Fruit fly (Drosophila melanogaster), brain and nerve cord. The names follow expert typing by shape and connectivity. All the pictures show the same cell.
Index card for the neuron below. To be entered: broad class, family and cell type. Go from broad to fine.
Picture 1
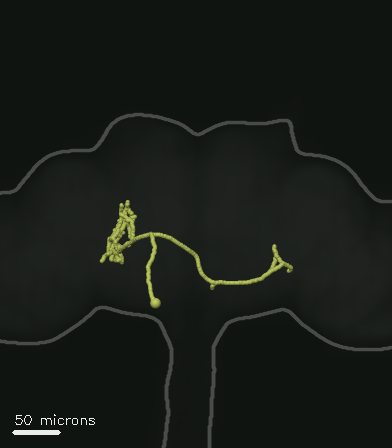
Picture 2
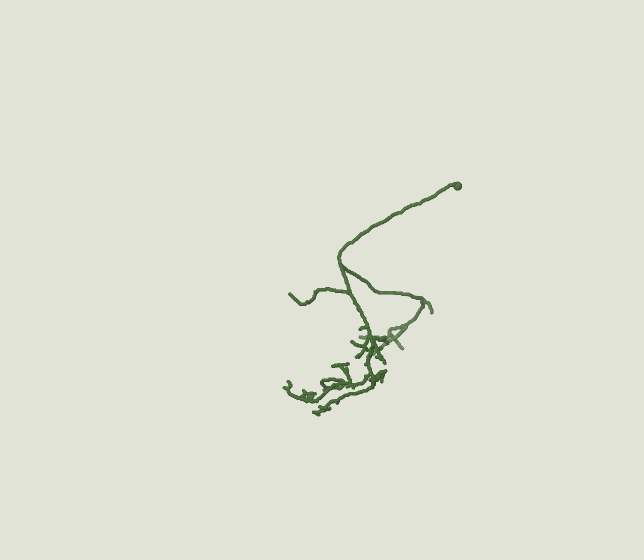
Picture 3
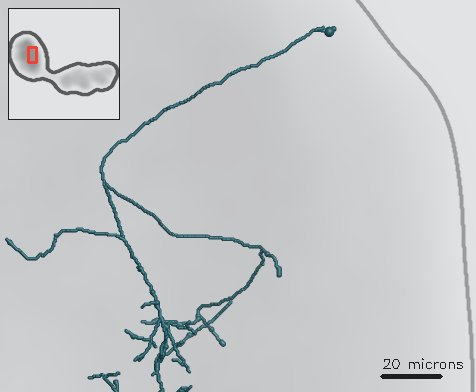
central-brain intrinsic neuron; hemilineage DM6_central1; CB2081_b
